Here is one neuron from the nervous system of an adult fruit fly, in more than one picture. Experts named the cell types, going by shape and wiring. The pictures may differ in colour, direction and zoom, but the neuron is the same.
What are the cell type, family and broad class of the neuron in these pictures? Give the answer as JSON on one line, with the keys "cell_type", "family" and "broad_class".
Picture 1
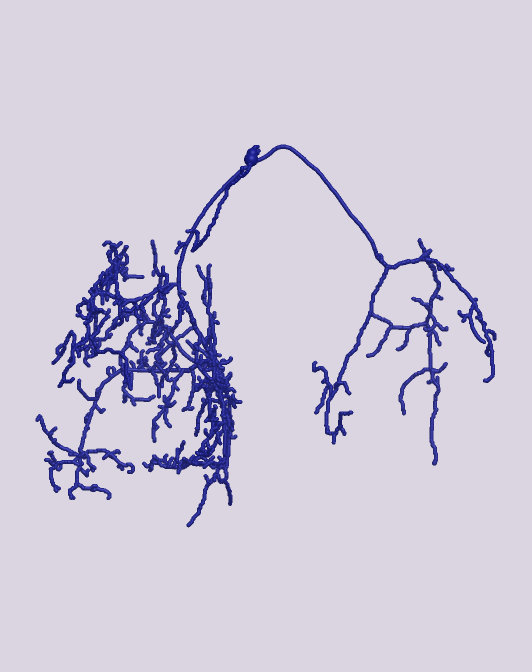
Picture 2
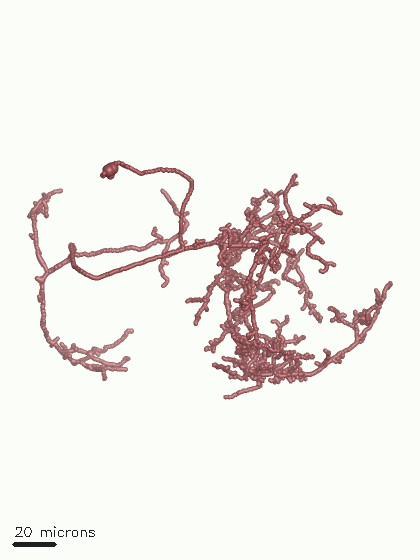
{"cell_type": "IN19B035", "family": "hemilineage 19B", "broad_class": "nerve-cord intrinsic neuron"}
